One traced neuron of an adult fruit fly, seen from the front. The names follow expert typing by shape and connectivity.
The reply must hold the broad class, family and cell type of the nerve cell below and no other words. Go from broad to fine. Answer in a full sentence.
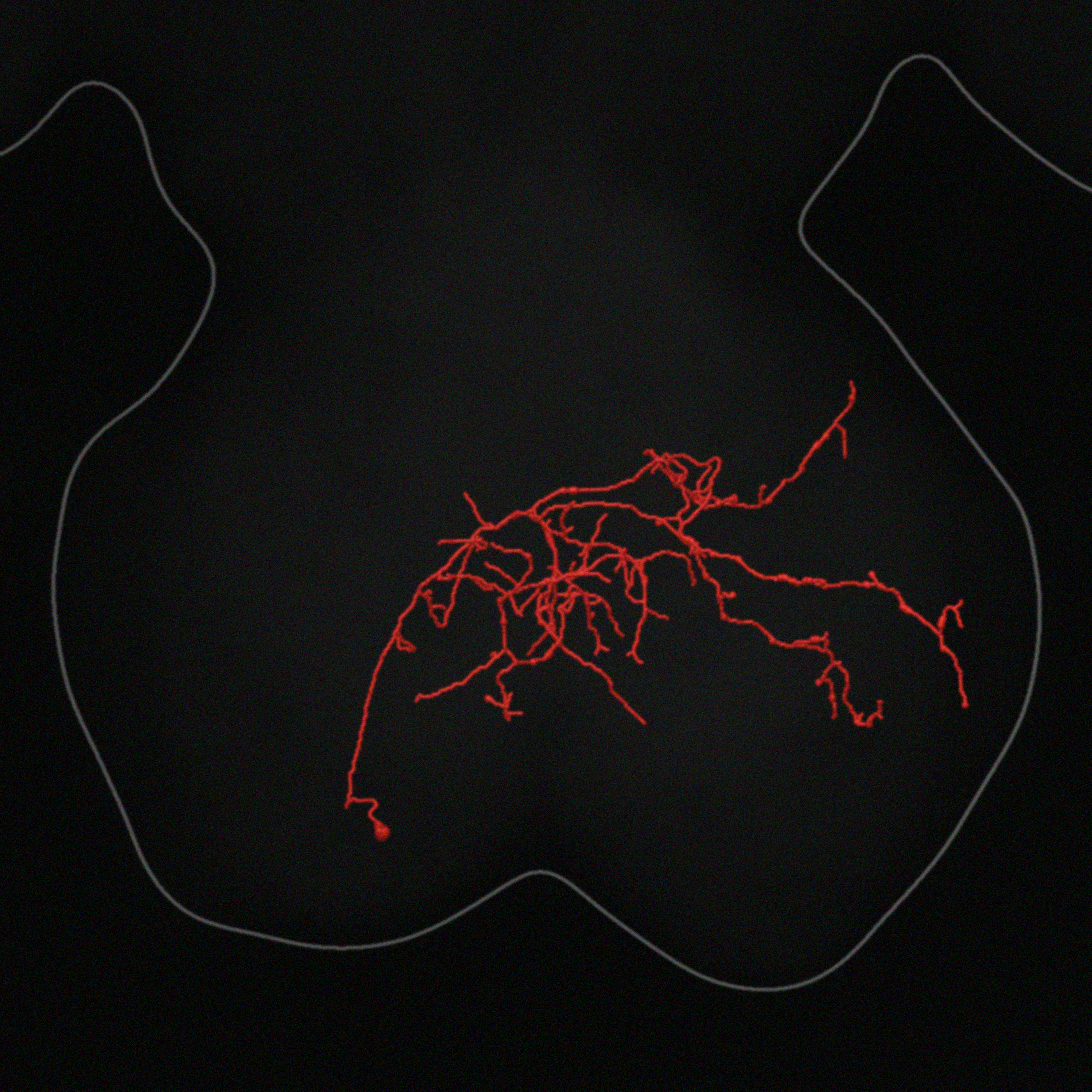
A nerve-cord intrinsic neuron of hemilineage 07B, type IN07B065.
